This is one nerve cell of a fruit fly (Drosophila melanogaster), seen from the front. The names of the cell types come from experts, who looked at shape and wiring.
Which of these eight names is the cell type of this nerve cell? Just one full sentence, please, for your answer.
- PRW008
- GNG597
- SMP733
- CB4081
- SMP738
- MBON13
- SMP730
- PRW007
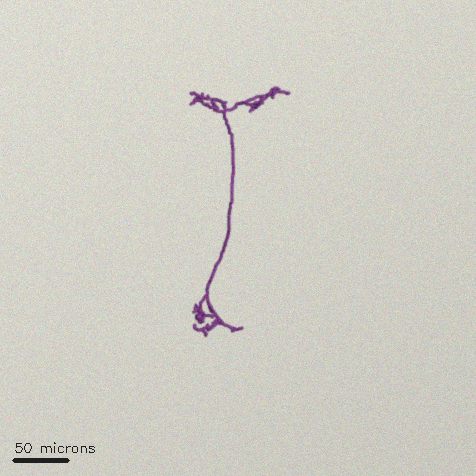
Typed by cell type, the nerve cell is SMP733.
